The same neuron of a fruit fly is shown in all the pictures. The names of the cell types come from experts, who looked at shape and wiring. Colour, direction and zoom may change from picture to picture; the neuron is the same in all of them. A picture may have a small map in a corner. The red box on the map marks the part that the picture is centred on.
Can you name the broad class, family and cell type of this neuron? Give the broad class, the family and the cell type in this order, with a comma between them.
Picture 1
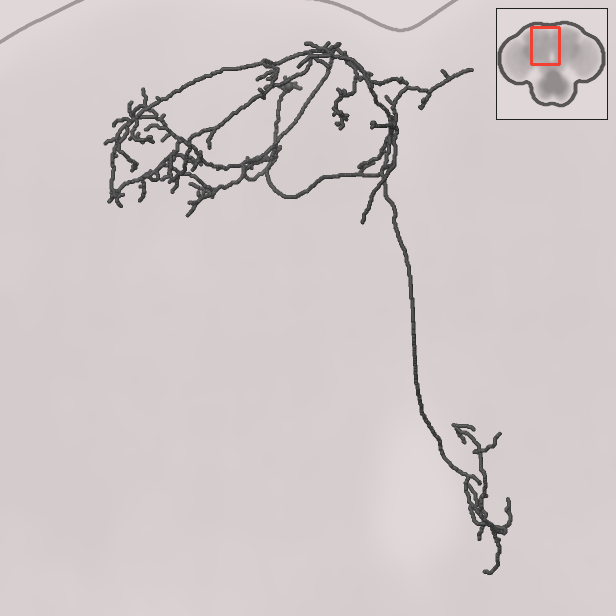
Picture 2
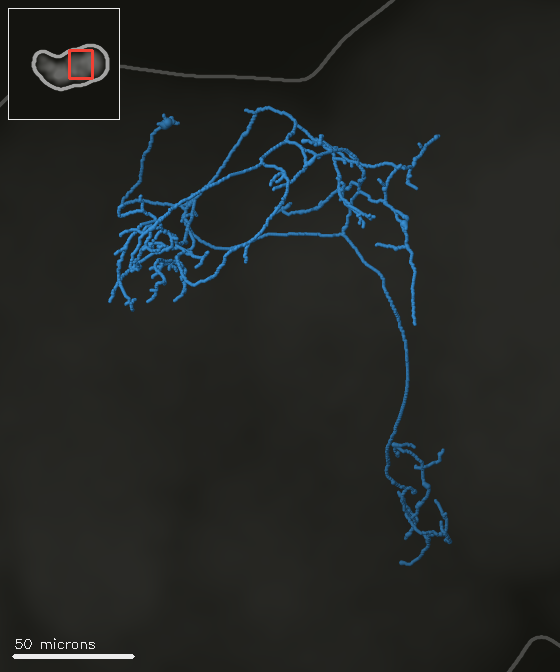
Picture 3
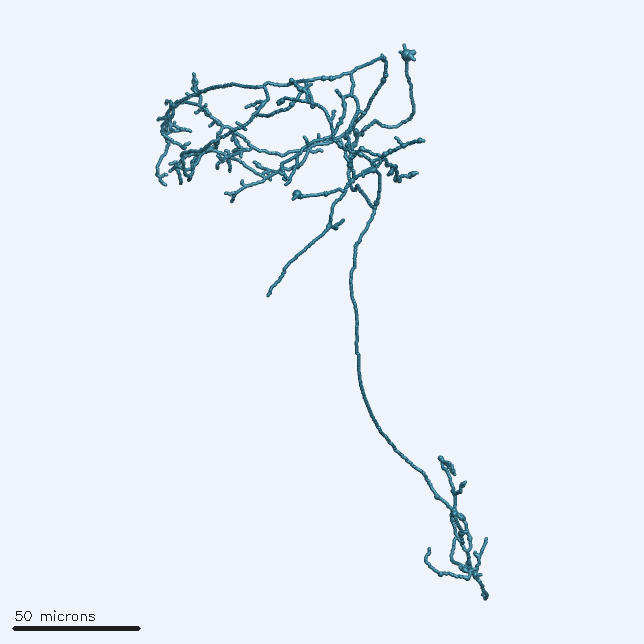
central-brain intrinsic neuron, hemilineage SMPpv1, SMP716m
